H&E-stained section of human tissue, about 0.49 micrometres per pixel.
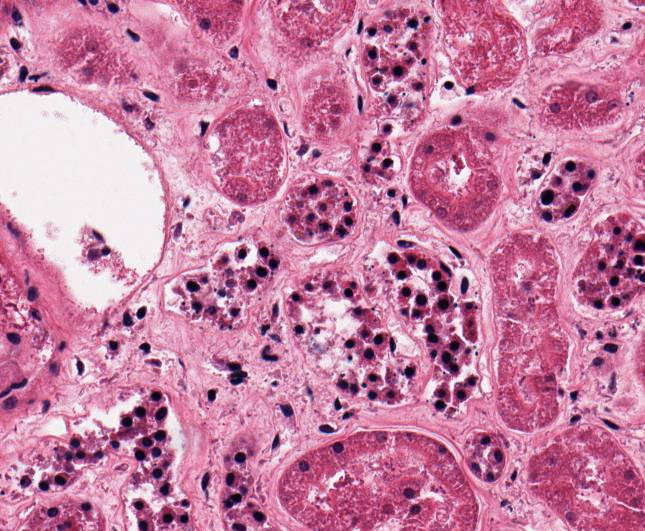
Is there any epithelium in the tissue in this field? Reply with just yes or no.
Yes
